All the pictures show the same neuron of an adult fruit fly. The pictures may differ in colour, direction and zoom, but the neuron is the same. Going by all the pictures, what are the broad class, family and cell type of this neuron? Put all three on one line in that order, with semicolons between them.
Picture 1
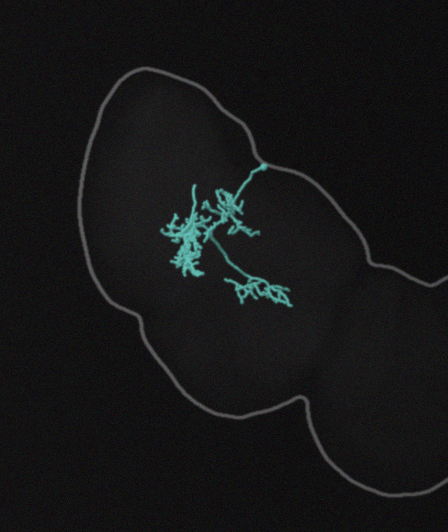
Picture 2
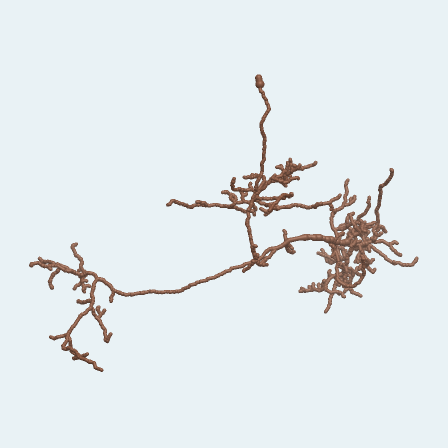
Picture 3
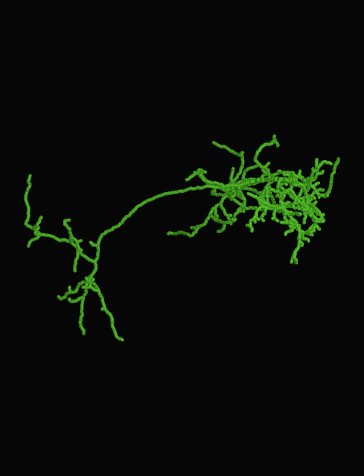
central-brain intrinsic neuron; hemilineage VLPp2; WED125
